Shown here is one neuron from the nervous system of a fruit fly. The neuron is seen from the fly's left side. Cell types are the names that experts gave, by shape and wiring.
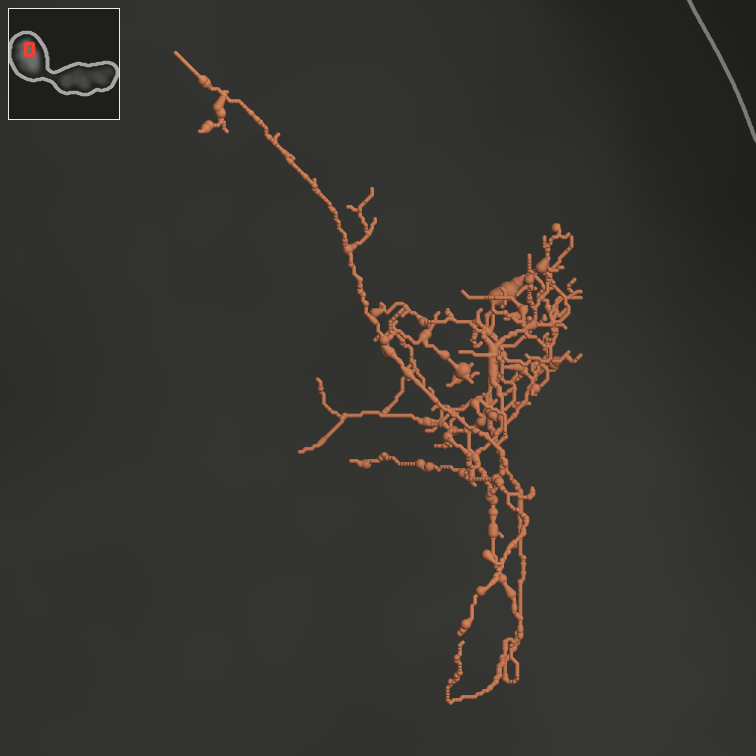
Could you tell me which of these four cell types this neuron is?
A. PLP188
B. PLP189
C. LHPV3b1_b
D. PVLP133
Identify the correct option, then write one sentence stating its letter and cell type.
The neuron, by cell type, is LHPV3b1_b, option C.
